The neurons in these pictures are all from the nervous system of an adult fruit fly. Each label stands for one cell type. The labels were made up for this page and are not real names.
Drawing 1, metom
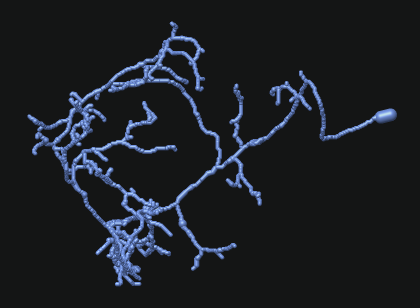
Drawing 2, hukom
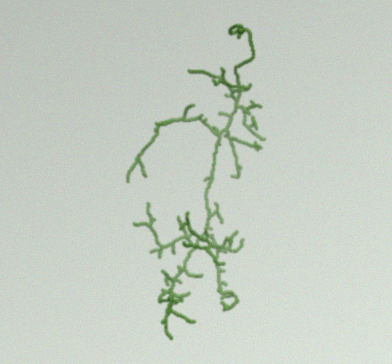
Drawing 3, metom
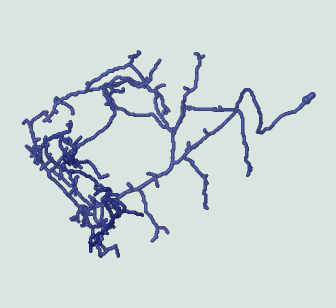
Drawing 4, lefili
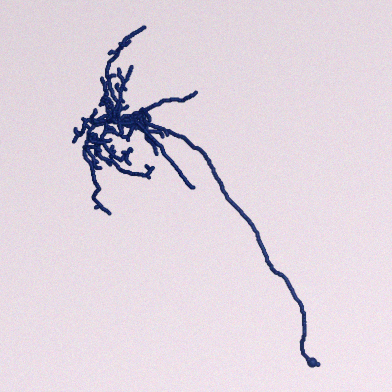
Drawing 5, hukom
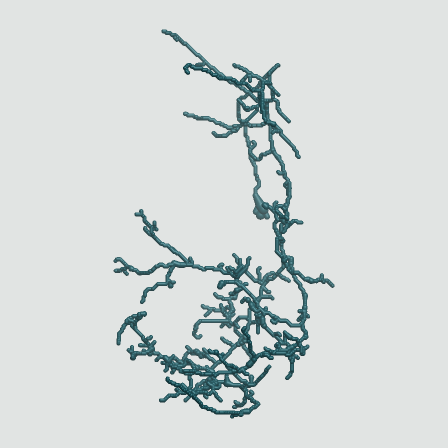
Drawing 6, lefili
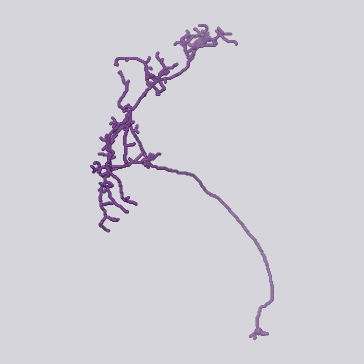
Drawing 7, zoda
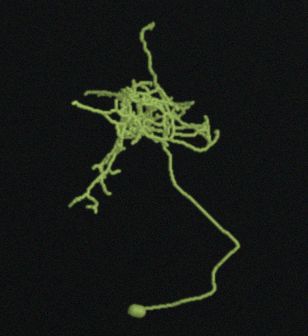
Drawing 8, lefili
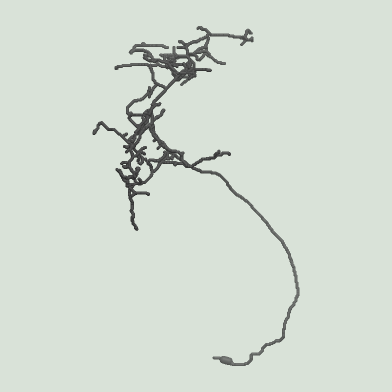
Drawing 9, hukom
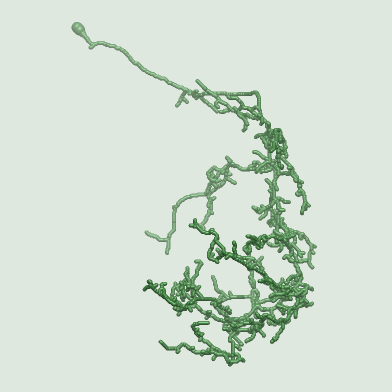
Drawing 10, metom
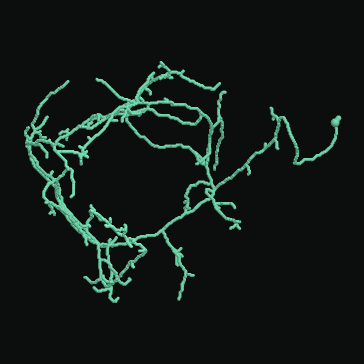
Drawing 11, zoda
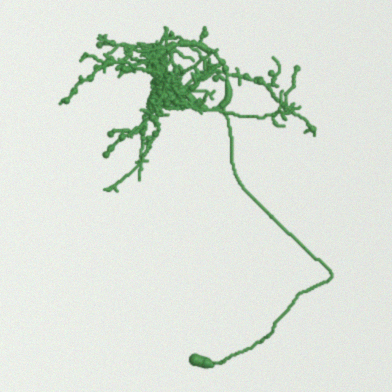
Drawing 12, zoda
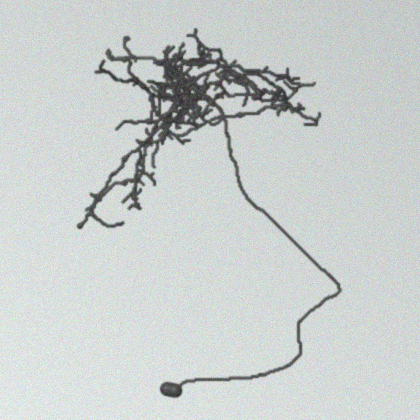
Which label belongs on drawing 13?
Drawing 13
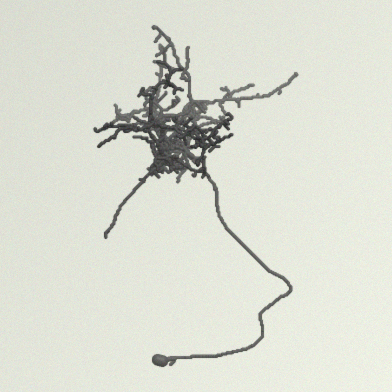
zoda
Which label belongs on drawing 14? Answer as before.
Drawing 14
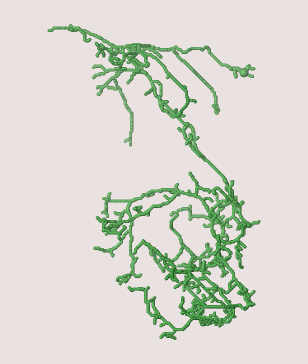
hukom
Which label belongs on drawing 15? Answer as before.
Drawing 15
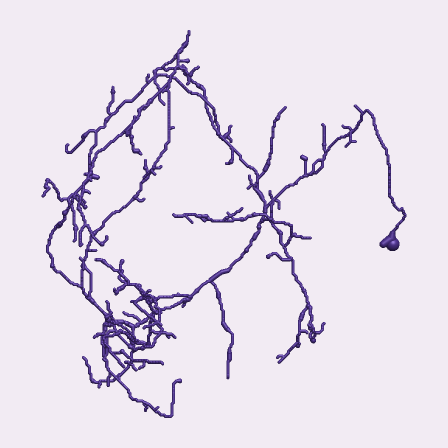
metom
